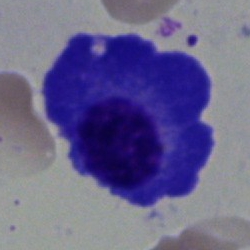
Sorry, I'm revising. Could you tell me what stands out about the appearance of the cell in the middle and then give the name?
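The nucleus sits off-centre, in the lower part of the cell. Cytoplasm is abundant and deep blue, with a paler zone just above the nucleus. One small clear vacuole lies near the upper edge of the cytoplasm. This is a plasma cell.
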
